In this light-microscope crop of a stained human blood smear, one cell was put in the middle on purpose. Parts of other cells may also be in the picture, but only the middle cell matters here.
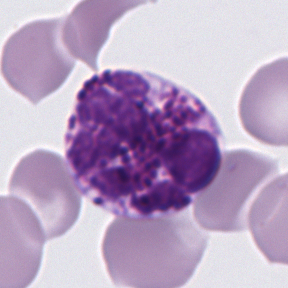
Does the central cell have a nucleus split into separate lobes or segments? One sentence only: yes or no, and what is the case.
Yes, this cell's nucleus is lobed, with two or more segments.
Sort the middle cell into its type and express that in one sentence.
In the middle of this smear crop is a basophil.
